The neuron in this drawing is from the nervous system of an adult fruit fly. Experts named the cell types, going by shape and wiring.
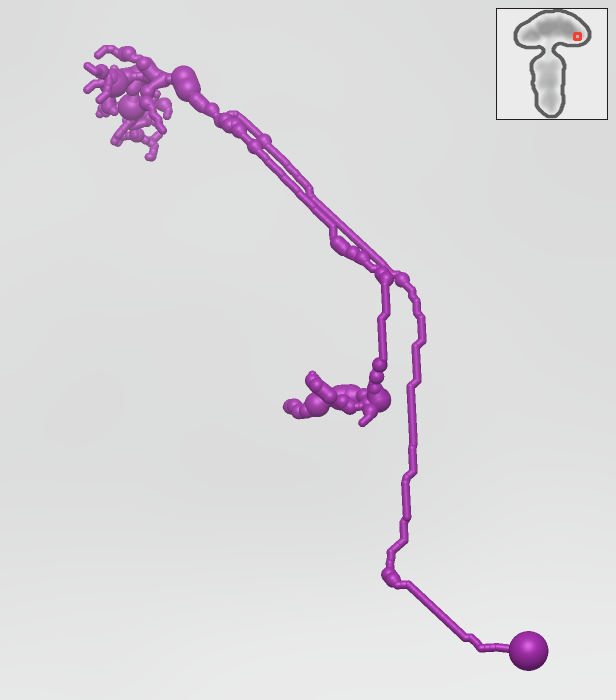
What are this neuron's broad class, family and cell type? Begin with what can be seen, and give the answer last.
It lies in the brain. The cell body can be seen at the lower right of the picture. Its broad class is optic-lobe intrinsic neuron. Its family is T. It is of cell type T5b.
